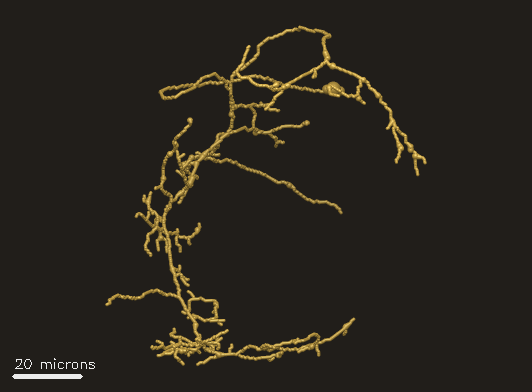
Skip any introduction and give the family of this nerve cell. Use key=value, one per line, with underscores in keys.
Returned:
family=hemilineage 03A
